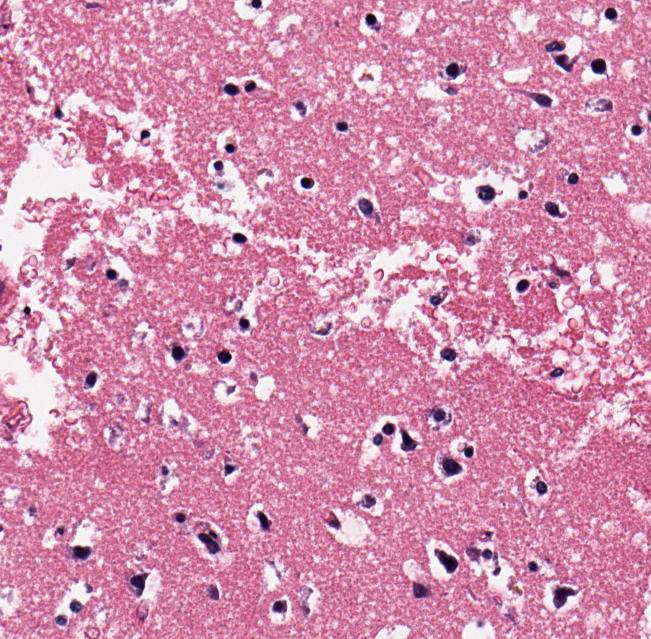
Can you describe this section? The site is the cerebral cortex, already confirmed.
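Look at the upper half, where a ragged band of loosened, frayed tissue crosses from the left edge toward the right side. Inside that band you'll find pale round red blood cells in clusters, clearest just right of centre. Now drop to the lower half: many cells there have dark, angular, shrunken nuclei with a little pink cytoplasm. Small dark round nuclei lie singly all over the field.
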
